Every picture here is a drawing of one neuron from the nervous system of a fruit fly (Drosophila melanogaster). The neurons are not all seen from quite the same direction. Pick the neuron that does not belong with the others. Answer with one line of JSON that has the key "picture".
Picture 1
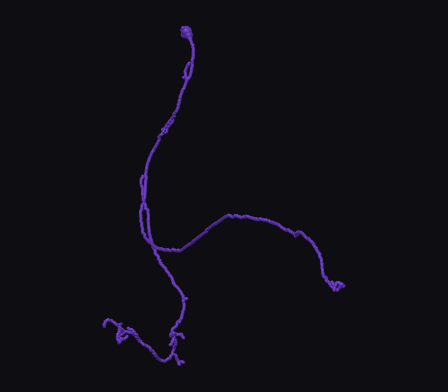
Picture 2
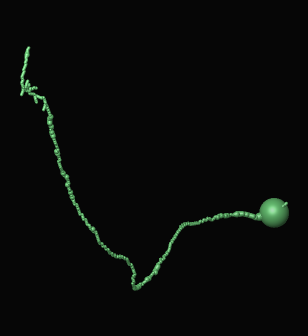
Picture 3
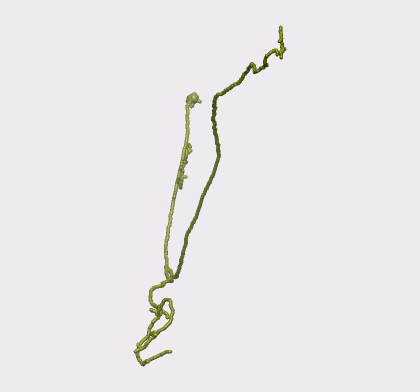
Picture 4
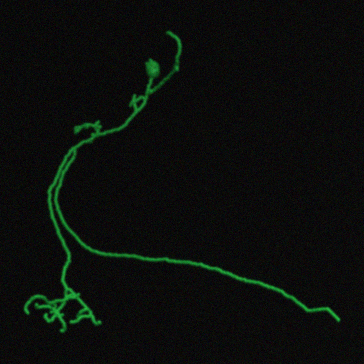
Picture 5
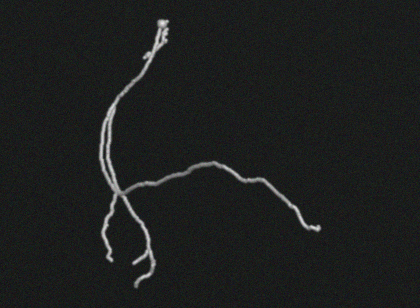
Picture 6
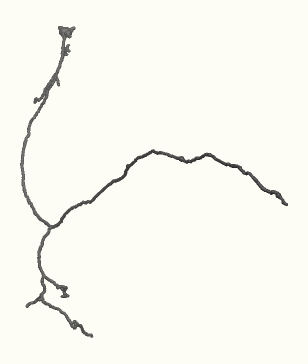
{"picture": 2}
